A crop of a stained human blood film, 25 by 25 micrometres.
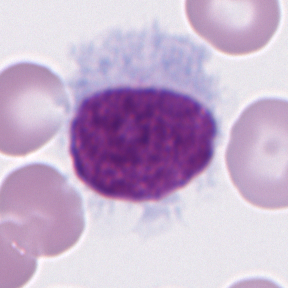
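Hairy cell in a stained peripheral blood smear, the cell in the middle. Its edge is ragged, with many fine hair-like projections in place of a smooth border, and these are most numerous and longest along the top. The cytoplasm is pale greyish blue. The chromatin is dark purple, with a mottled, patchy texture.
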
